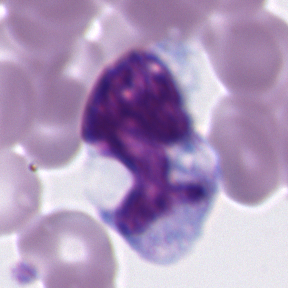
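Monocyte: the cell in the middle of this stained peripheral blood smear. Notice first that its outline is irregular rather than round. Most of the nucleus lies in the upper part of the cell. The cytoplasm is pale greyish blue, and its widest band sits at the lower right of the nucleus.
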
